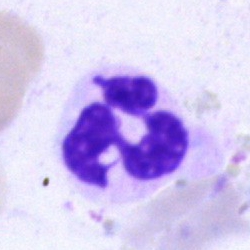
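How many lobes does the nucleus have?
Three separate lobes.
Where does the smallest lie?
At the top of the nucleus.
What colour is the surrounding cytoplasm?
Pale lilac, around dense, dark purple, clumped chromatin.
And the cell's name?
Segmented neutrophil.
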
